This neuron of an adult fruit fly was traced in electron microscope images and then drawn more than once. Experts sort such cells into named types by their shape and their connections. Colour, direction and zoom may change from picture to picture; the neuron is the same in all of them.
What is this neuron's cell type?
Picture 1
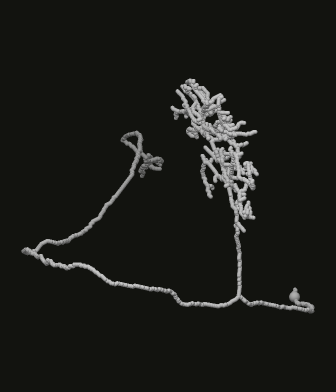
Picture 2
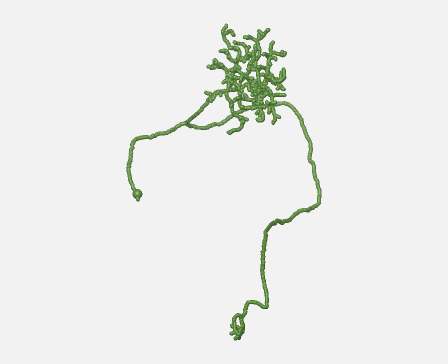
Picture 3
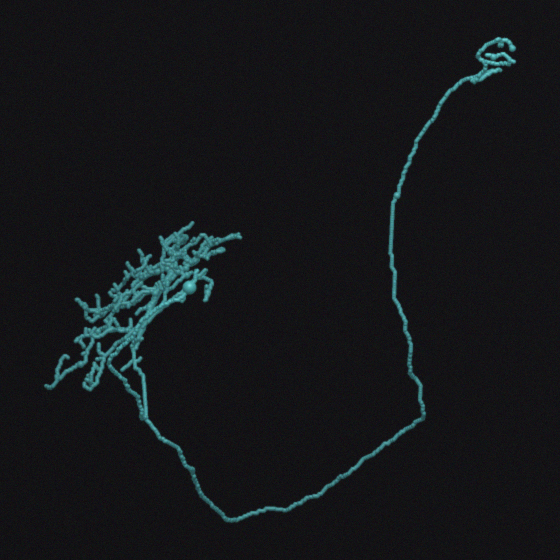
MeTu3b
